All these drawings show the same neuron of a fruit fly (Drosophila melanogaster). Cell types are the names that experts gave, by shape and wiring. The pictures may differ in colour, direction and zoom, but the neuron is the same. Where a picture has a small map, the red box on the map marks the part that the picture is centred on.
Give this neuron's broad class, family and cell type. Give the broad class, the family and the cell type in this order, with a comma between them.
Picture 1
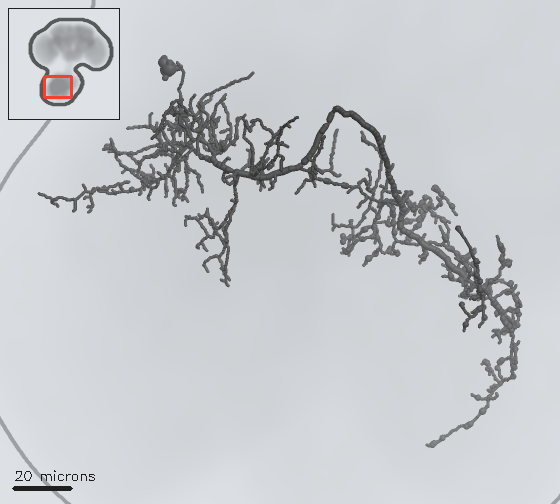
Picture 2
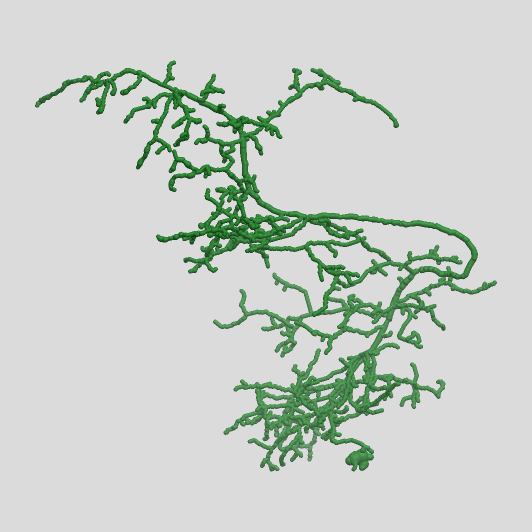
nerve-cord intrinsic neuron, hemilineage 18B, IN18B021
